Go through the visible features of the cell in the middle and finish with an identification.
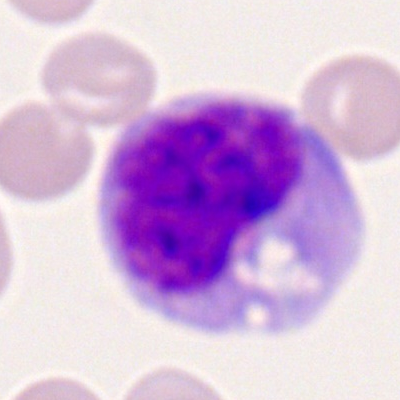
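Most of the cell is taken up by the nucleus, which lies toward the upper left and has a broad indentation on its lower right side. The cytoplasm is pale blue-grey, with several small clear vacuoles at the lower right beside the nucleus. The cell is a monocyte.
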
